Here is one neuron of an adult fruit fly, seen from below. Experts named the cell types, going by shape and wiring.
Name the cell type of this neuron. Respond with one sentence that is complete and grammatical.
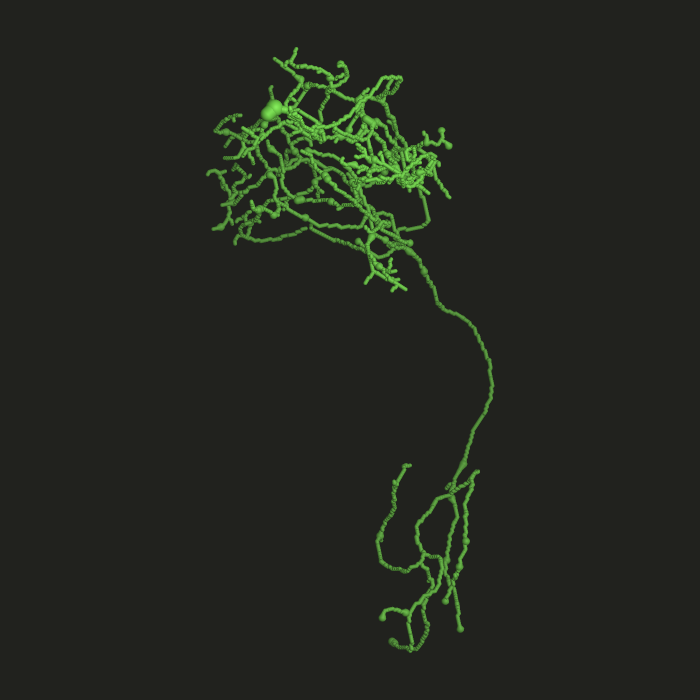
The cell type name for this neuron is v2LN34F.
